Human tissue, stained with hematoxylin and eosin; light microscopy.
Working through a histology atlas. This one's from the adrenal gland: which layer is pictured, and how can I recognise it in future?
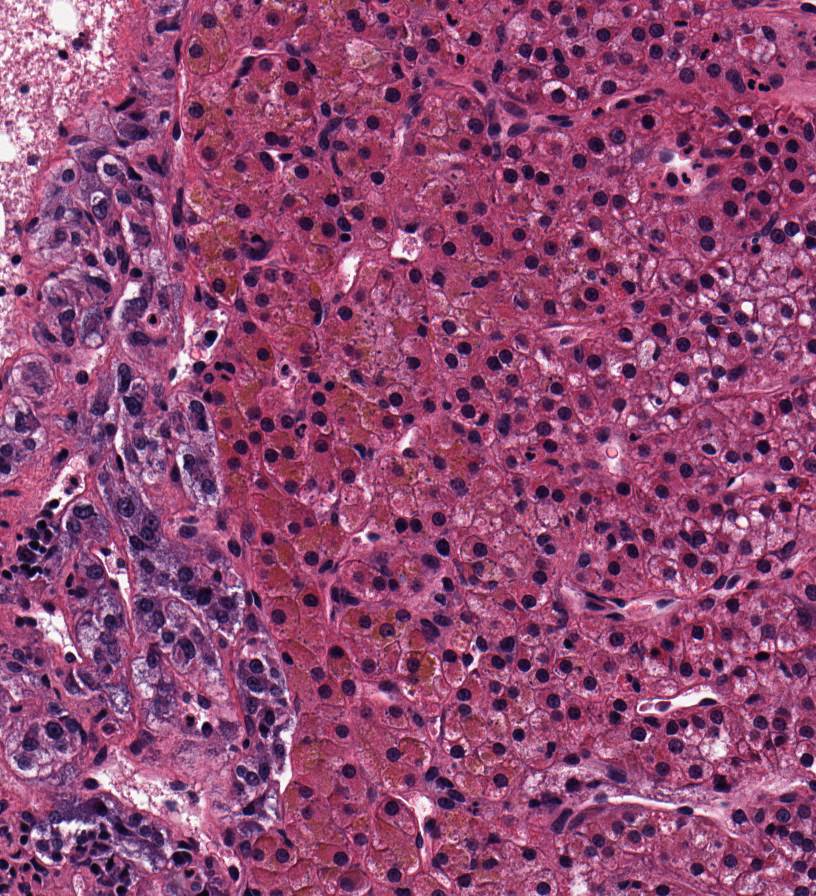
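Here we have the zona reticularis. Each polygonal cell has one round, central nucleus set in plenty of pink cytoplasm. In many of them, mostly left of centre, golden-brown granular pigment fills the cytoplasm.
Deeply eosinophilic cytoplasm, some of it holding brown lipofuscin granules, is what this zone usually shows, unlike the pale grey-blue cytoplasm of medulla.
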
